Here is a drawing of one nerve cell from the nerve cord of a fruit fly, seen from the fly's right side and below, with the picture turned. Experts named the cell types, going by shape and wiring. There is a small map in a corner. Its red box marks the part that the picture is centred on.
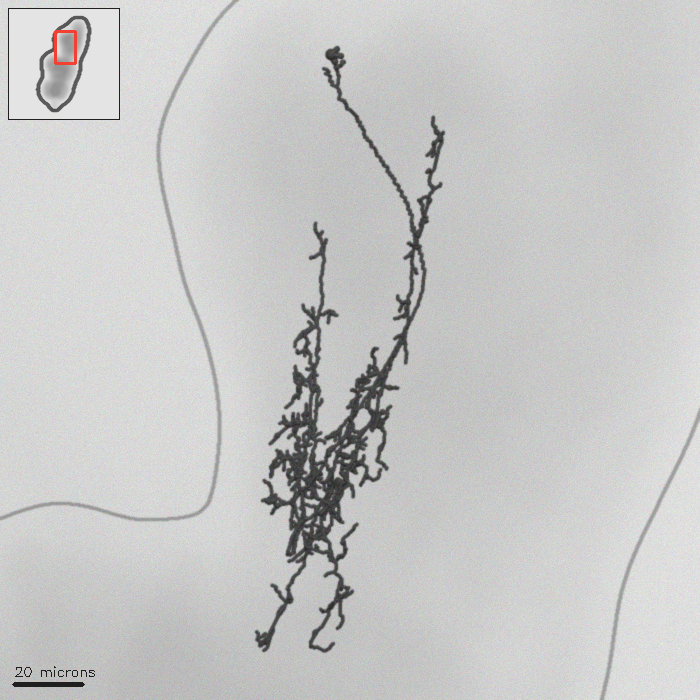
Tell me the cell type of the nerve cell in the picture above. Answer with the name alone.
IN00A028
